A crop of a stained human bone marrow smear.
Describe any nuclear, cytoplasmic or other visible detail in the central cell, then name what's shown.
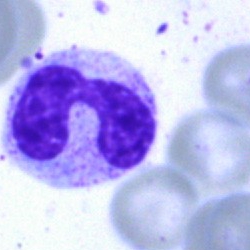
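First, the outline: round and smooth. Next, the nucleus is one curved band, bent into an upside-down U that opens downward. Its two arms are joined by a broad band, not a thin thread. Last, the chromatin is dark purple and coarsely clumped. This is a band neutrophil.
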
